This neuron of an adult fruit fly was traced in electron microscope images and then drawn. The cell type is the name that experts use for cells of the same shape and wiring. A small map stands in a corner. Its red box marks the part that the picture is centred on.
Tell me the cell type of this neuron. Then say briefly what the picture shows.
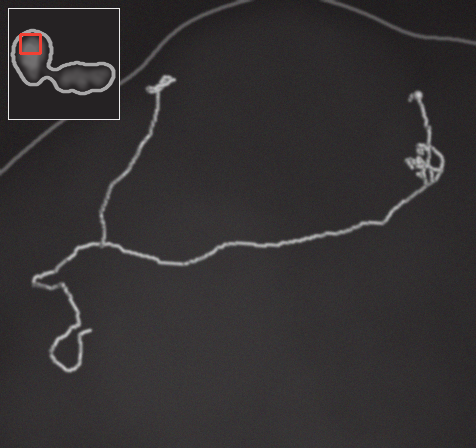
The cell type is KCab-s. Its broad class is central-brain intrinsic neuron. Its cell body lies at the upper right of the picture. In this view it is wider than it is tall.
